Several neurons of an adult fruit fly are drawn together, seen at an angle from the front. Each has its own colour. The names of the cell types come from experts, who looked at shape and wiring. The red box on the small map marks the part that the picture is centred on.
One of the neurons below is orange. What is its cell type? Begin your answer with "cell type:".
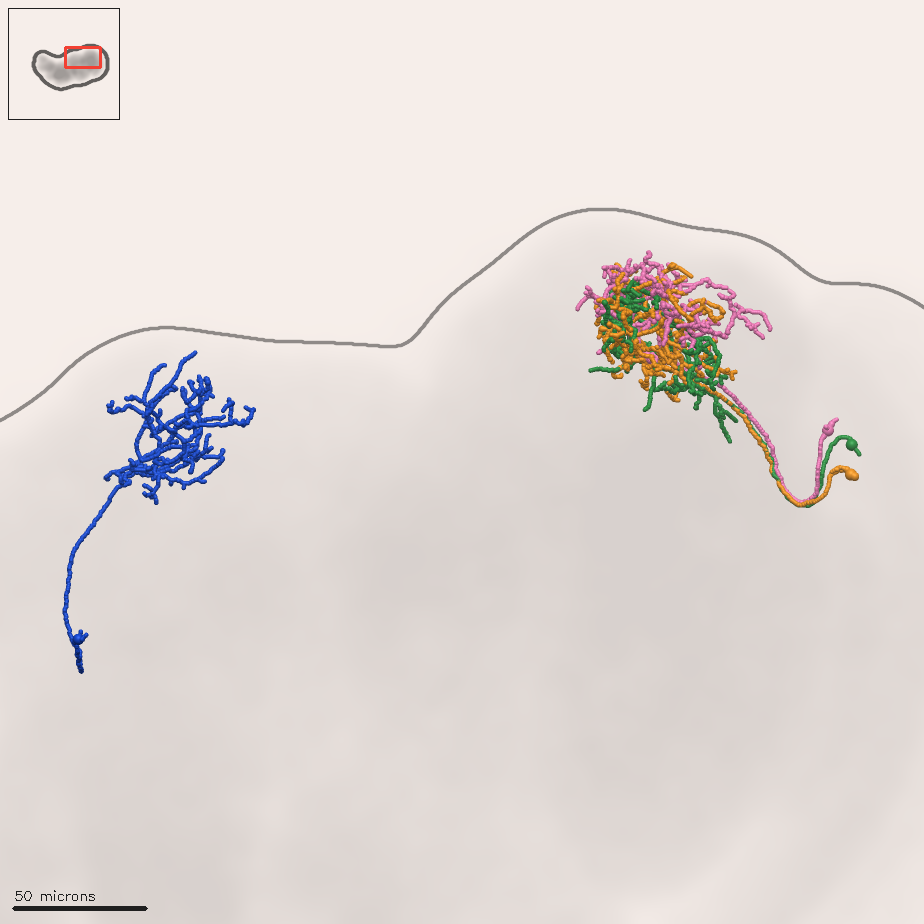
cell type: SLP176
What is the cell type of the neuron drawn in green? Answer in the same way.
cell type: SLP179_b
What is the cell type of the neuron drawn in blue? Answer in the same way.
cell type: CB4120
